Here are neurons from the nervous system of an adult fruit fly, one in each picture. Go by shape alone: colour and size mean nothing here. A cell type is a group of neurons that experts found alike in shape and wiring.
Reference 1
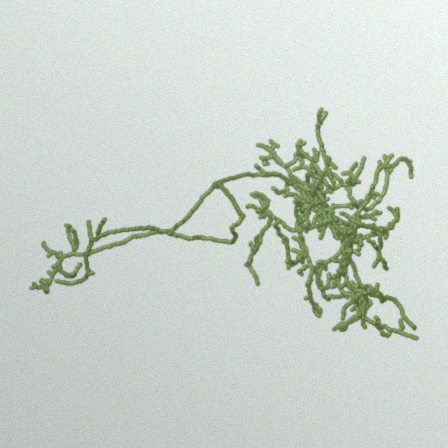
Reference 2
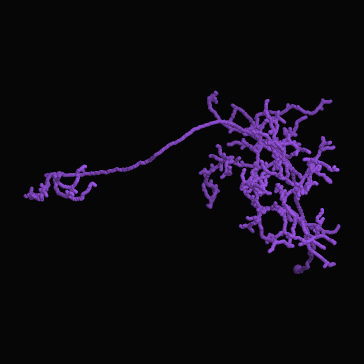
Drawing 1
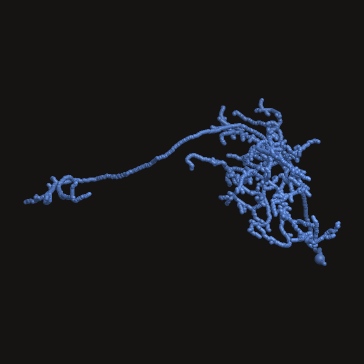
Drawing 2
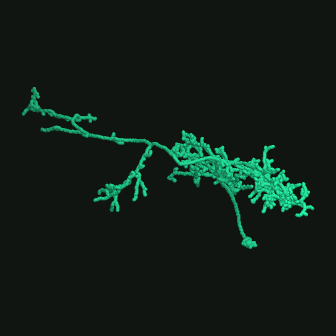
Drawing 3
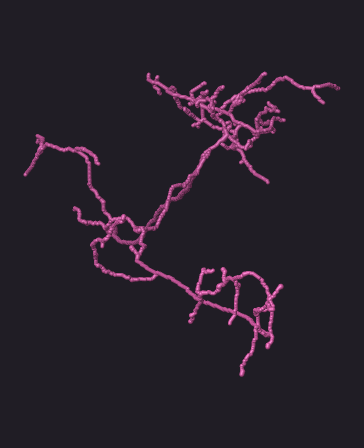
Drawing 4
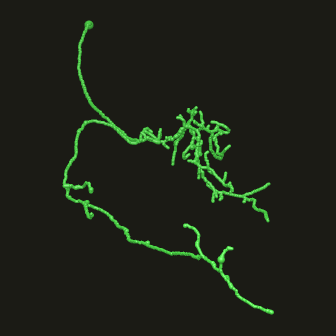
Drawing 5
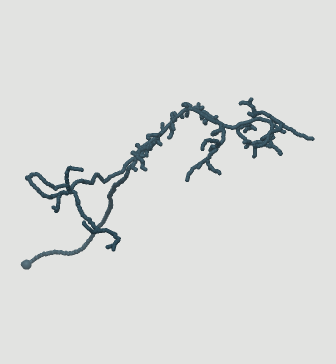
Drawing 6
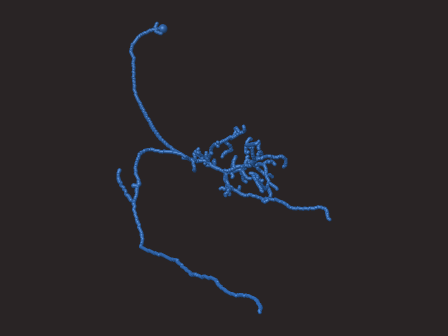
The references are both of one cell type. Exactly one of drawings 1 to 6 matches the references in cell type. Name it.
1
